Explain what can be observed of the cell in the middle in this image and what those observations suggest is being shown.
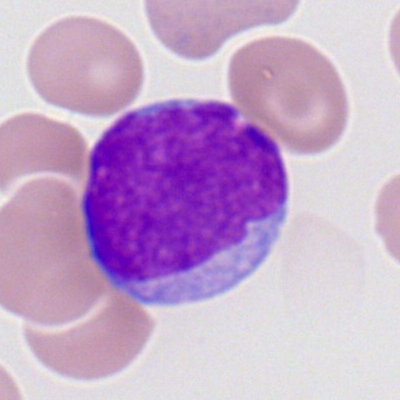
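Looking at the cell in the middle, the outline is round and smooth. I can't make out any distinct nucleoli in the nucleus. Pale blue cytoplasm forms a crescent, mainly along the lower edge of the cell. This is a myeloblast.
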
